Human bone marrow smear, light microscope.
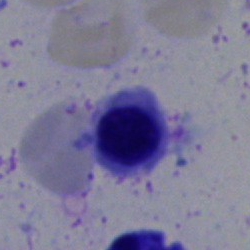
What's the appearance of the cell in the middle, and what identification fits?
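See how dense that chromatin is, stained a very dark purple? The cytoplasm around it is a deep blue, and you won't find any granules or vacuoles in it. This one's an erythroblast.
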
